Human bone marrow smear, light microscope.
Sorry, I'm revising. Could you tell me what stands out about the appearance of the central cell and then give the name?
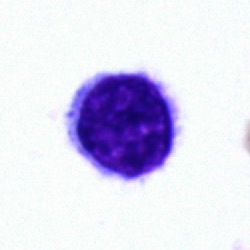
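The outline of the cell is round. Only a very thin rim of cytoplasm is visible around the nucleus, and this rim is pale bluish. The cell edge is slightly ragged rather than smooth. The cell is a lymphocyte.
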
